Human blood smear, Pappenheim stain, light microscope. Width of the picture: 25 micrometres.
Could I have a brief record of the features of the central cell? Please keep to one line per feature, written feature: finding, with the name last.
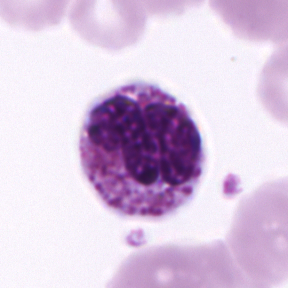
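Lobes: two, sitting side by side
Nucleoli: none you can see
Granules: a few lying over the nucleus
Shape: round, with a smooth edge
This one: eosinophil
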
